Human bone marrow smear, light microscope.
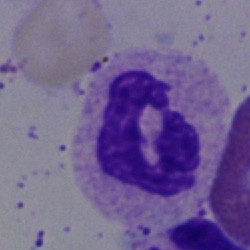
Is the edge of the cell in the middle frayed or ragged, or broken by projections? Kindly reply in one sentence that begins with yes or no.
No, no projections, blebs or ragged parts break the cell's outline.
